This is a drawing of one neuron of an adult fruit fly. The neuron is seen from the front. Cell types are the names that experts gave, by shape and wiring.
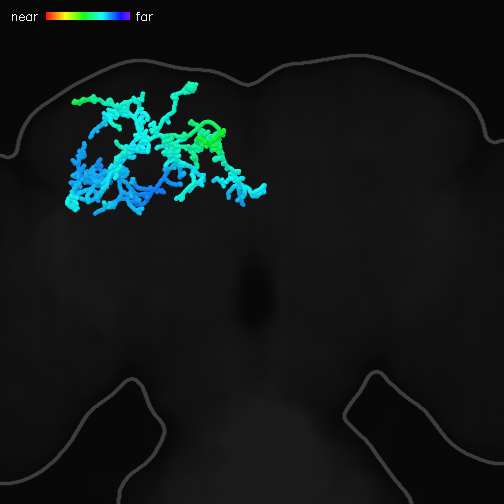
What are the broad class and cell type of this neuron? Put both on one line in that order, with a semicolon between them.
central-brain intrinsic neuron; ATL023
